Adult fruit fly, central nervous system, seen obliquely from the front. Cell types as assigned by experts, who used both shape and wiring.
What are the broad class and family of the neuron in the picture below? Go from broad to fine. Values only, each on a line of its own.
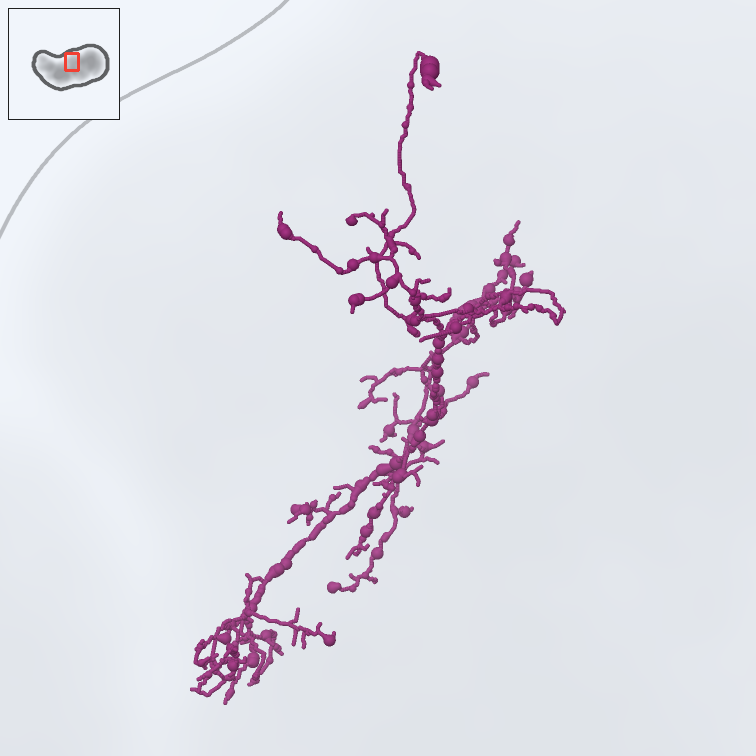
central-brain intrinsic neuron
hemilineage SLPad1_anterior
